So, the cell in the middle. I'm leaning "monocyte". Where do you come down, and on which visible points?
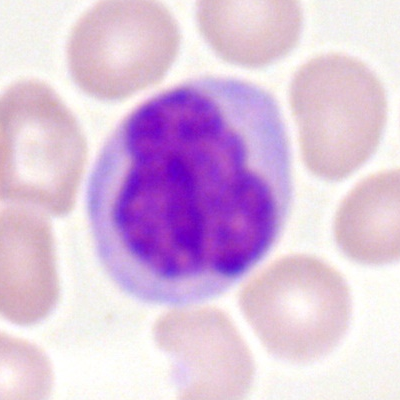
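Here's the cell: a round, smooth outline, dark purple chromatin lying in patches, and cytoplasm forming a rim around the whole nucleus. That cytoplasm is pale blue-grey, with no distinct granules and no vacuoles.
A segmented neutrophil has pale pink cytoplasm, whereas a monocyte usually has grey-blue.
So the pale blue-grey colour counts for monocyte and against segmented neutrophil. Put simply, the name monocyte fits this cell.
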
